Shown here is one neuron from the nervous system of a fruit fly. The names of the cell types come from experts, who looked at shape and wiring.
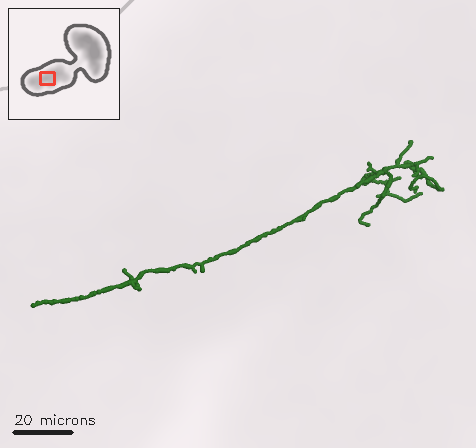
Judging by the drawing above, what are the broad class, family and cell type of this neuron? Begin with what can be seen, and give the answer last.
It lies in the nerve cord. The drawing shows no cell body. From left to right in the picture it spans about 140 microns. This is a sensory neuron entering the nerve cord. The name of its family is class mechanosensory proprioceptive. It is of cell type SNpp40.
